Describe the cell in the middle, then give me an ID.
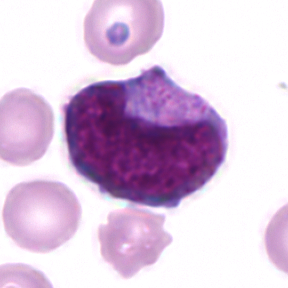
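First, the nucleus: it is indented and curves around a pale zone at the upper right of the cell. Next, that pale cytoplasmic zone: it contains fine pinkish granules. Then vacuoles: none are visible in the cytoplasm. Last, the outline: irregular, with a small peak at the top. The cell is an atypical promyelocyte.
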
